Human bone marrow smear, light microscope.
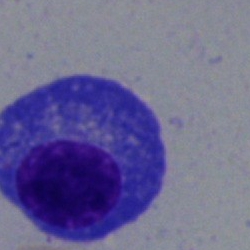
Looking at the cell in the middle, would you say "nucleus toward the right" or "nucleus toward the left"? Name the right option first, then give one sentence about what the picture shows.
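Nucleus toward the left. The nucleus lies off-centre, in the lower-left part of the cell.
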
